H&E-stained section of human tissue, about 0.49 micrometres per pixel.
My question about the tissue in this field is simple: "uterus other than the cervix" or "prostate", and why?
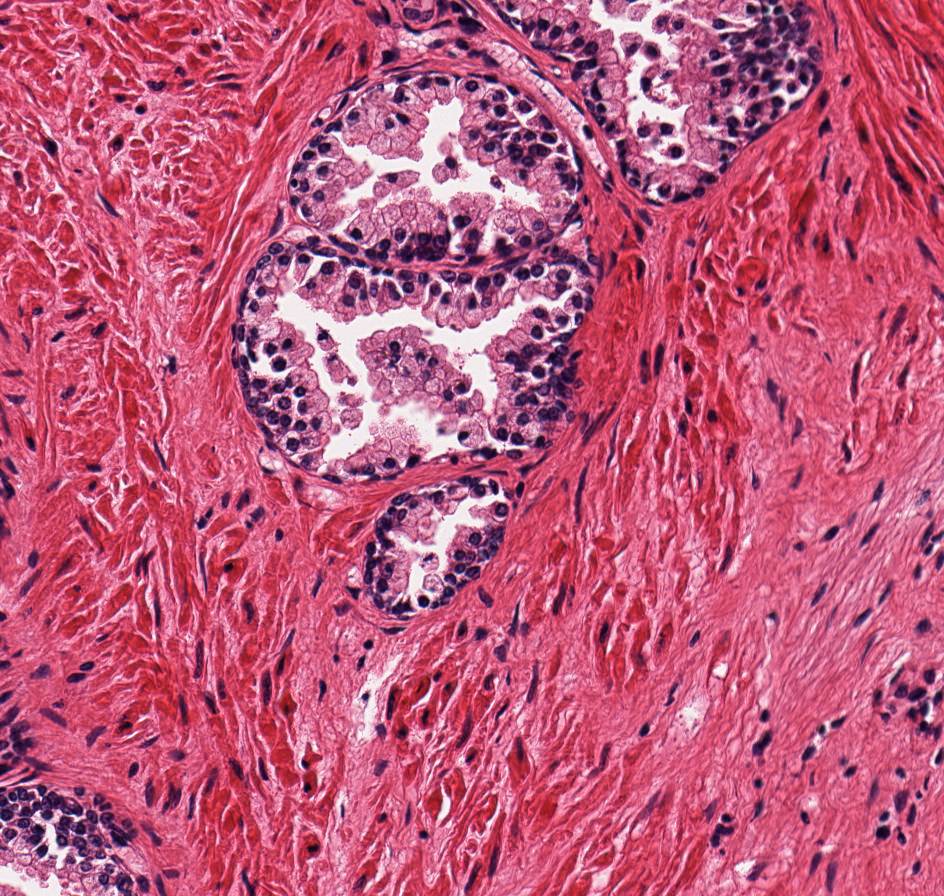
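Prostate. Deciding point is the stroma: bright red smooth muscle bundles with elongated nuclei running in varying directions.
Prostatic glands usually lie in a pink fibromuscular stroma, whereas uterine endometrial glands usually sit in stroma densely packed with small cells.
Also seen: irregular, branching lumina with projecting epithelial folds; small, round, dark, mostly basal nuclei.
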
